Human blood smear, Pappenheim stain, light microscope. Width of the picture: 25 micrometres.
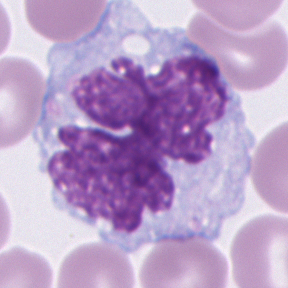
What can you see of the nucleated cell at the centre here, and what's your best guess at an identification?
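In the central cell, a wide rim of pale grey-blue cytoplasm surrounds the nucleus. Above the nucleus, the cytoplasm holds a single clear round vacuole. The nucleus is folded into several broad lobes that remain joined by wide bridges of nuclear material. This cell is a monocyte.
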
